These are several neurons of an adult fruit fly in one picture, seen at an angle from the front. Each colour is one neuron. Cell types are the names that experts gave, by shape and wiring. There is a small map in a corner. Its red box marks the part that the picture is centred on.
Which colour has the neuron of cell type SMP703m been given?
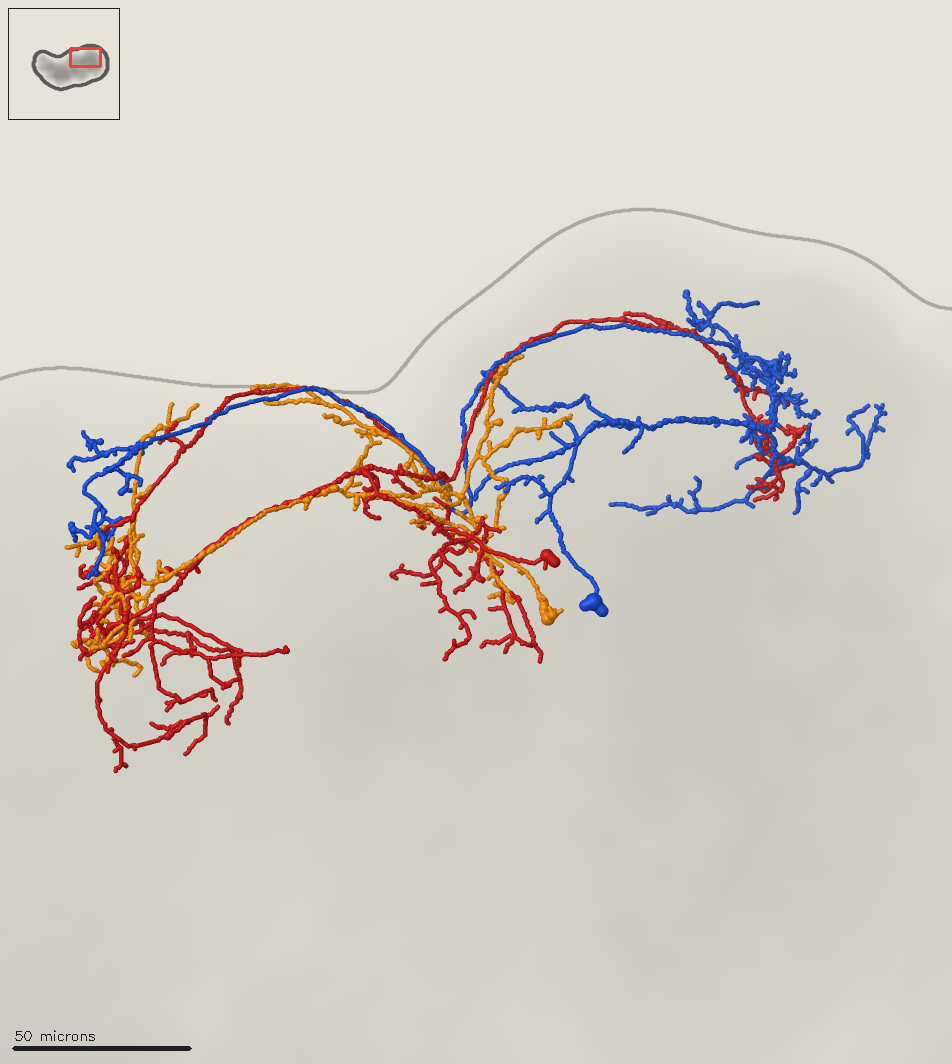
red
